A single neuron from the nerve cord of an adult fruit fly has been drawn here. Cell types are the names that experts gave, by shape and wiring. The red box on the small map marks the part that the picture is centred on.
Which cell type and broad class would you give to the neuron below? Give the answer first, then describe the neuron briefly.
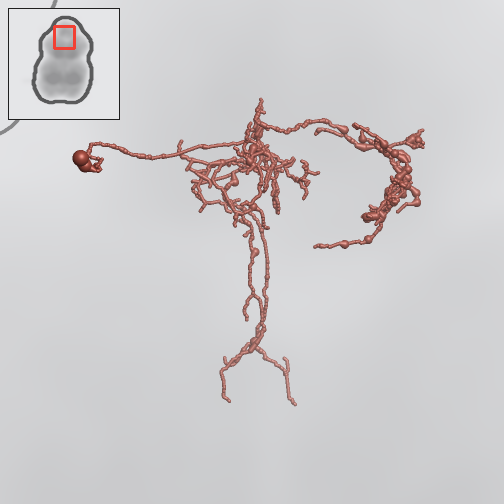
It is of cell type INXXX450. Its broad class is nerve-cord intrinsic neuron. The picture shows dozens of branch ends. In this view it is about as wide as it is tall.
